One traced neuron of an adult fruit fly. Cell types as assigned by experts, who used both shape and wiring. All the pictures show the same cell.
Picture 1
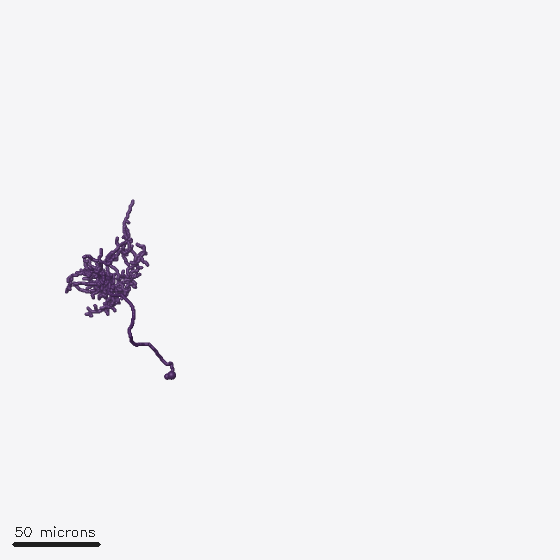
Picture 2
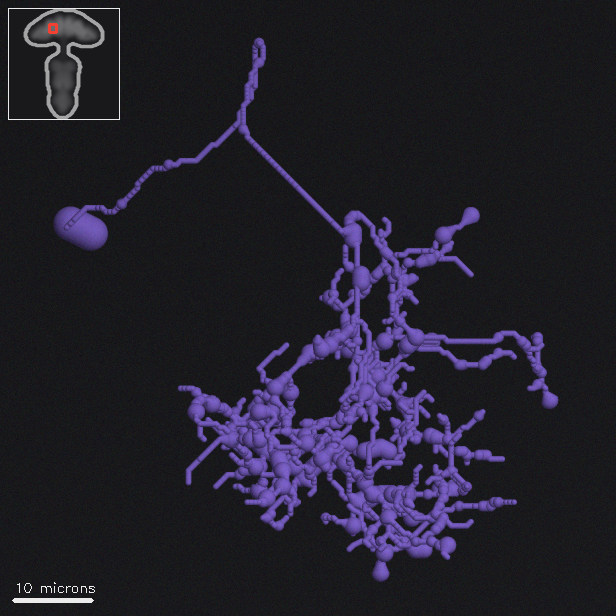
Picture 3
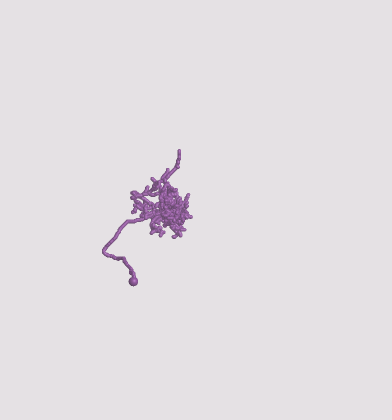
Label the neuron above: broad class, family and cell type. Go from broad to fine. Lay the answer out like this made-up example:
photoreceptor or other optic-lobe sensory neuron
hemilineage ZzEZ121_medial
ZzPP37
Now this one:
central-brain intrinsic neuron
hemilineage WEDa1
WED056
